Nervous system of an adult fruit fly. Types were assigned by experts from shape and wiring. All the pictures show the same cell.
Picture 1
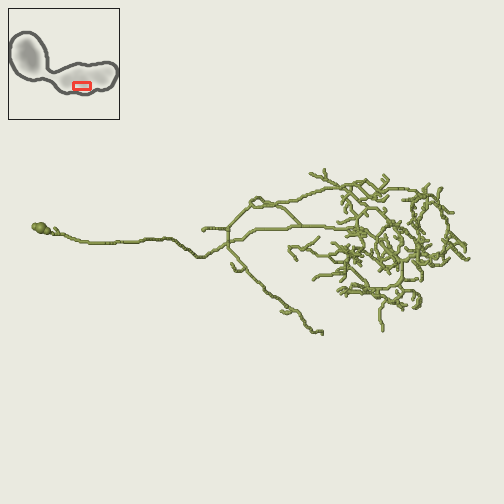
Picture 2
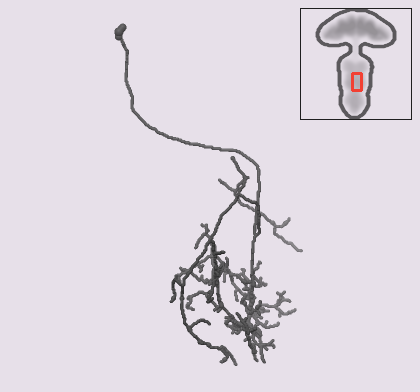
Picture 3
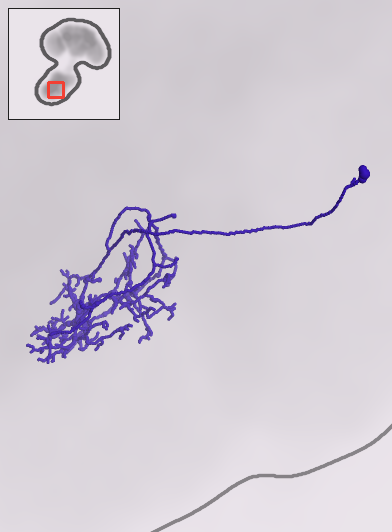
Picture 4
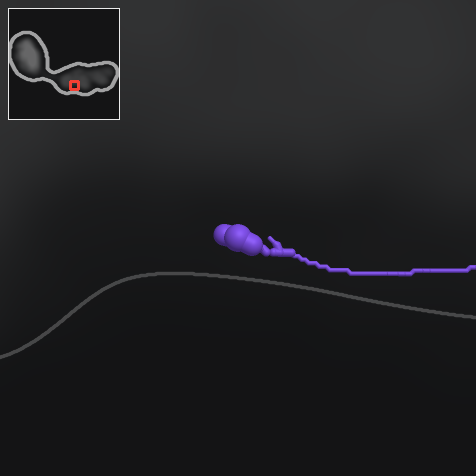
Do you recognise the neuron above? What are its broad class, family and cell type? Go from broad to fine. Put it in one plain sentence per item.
A nerve-cord intrinsic neuron of hemilineage 14A, type IN14A052.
